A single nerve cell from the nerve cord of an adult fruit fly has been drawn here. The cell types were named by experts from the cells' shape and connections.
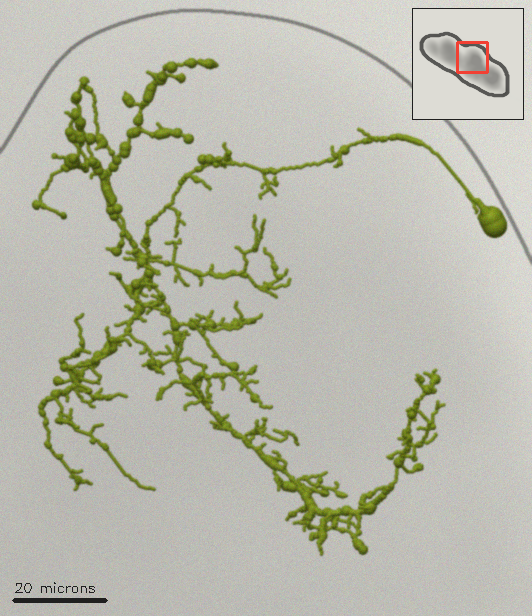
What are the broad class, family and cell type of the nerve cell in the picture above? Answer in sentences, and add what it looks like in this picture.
Its broad class is nerve-cord intrinsic neuron. Its family is hemilineage 13A. It is of cell type IN13A034. By the scale bar it is about 110 microns tall in this view. More than a hundred branch ends can be seen.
